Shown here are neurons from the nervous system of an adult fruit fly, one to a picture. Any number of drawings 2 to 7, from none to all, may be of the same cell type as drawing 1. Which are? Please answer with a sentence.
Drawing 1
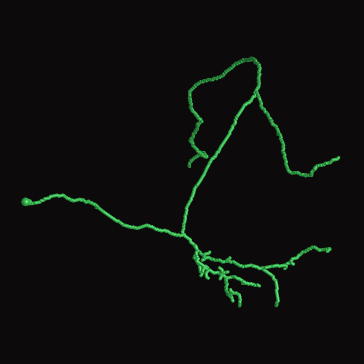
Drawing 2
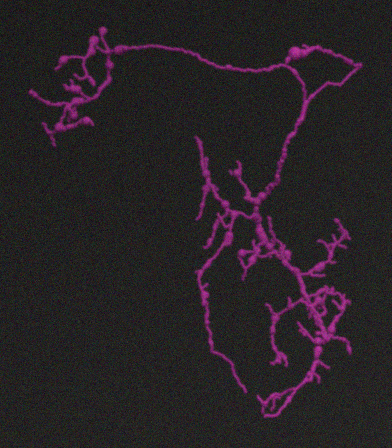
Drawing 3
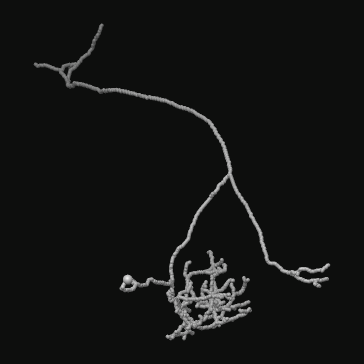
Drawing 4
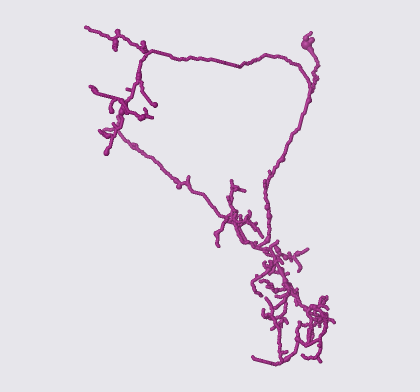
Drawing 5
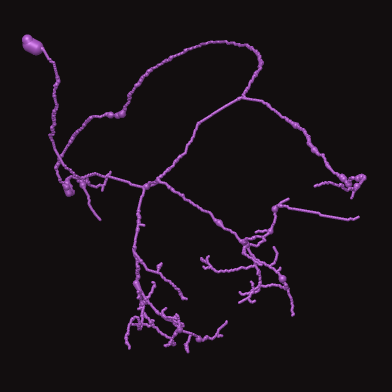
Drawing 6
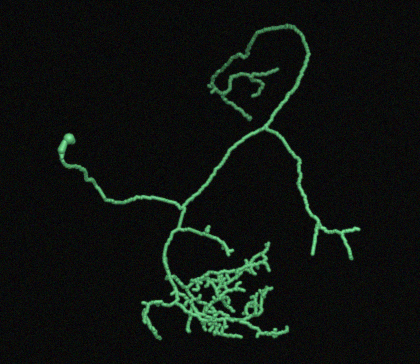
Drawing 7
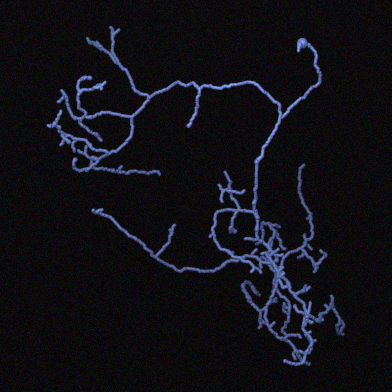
Drawing 3, drawing 5 and drawing 6 are of the same cell type.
